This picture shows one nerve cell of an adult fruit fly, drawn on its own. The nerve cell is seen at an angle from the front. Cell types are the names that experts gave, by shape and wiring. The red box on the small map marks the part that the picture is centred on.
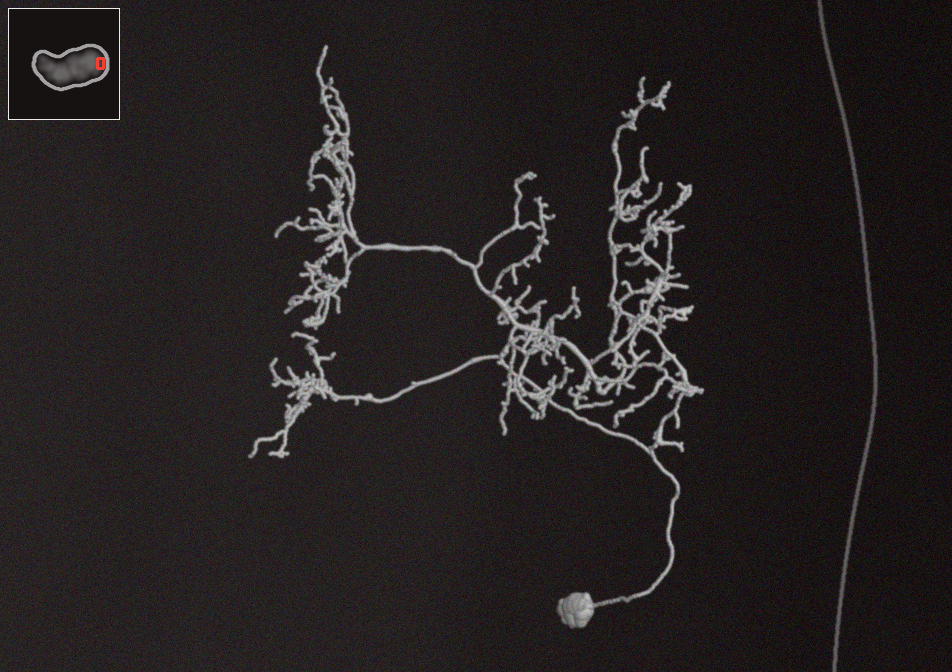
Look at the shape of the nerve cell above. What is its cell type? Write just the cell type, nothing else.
Mi14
